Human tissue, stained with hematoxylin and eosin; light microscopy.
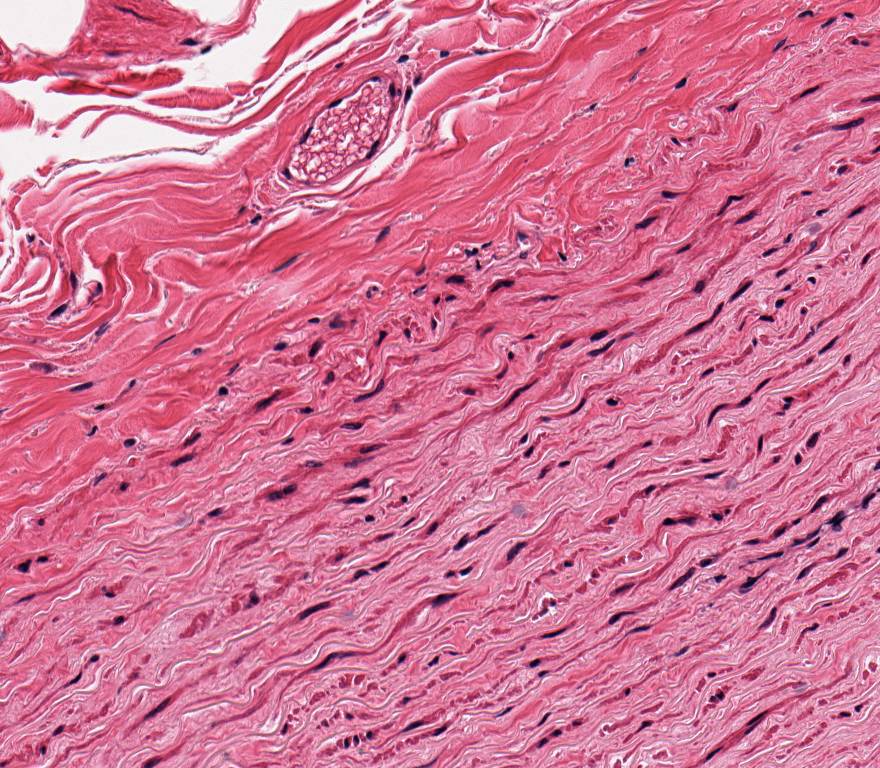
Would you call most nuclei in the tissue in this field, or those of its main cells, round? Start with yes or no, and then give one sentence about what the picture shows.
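No. The nuclei are dark, elongated and spindle-shaped, lying parallel to the fibres.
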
